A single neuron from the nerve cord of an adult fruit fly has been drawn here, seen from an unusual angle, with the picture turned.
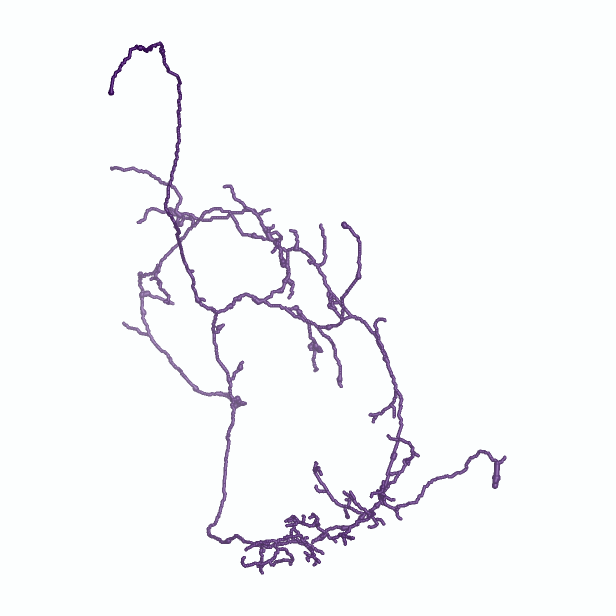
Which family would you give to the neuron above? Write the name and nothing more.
hemilineage 17A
